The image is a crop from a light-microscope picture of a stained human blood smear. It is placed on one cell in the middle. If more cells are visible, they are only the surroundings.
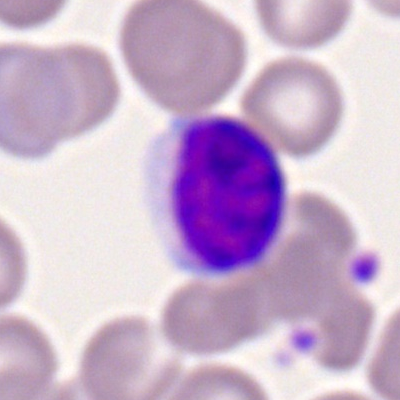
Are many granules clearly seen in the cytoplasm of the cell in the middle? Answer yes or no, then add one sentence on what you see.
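No. No granules are visible in the cytoplasm.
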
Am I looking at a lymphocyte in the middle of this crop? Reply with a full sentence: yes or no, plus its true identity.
Yes, the cell in the centre is a lymphocyte.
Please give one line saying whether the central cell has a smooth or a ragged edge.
Thanks for asking; the cell edge is smooth and has no projections.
